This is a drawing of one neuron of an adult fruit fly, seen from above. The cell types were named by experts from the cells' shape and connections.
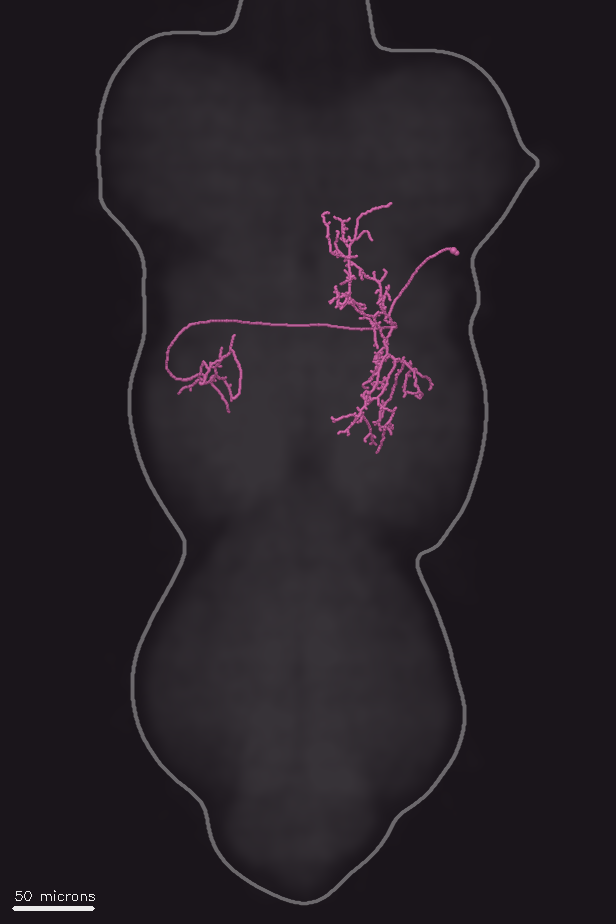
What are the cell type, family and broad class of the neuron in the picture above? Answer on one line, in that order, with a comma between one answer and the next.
IN01A058, hemilineage 01A, nerve-cord intrinsic neuron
